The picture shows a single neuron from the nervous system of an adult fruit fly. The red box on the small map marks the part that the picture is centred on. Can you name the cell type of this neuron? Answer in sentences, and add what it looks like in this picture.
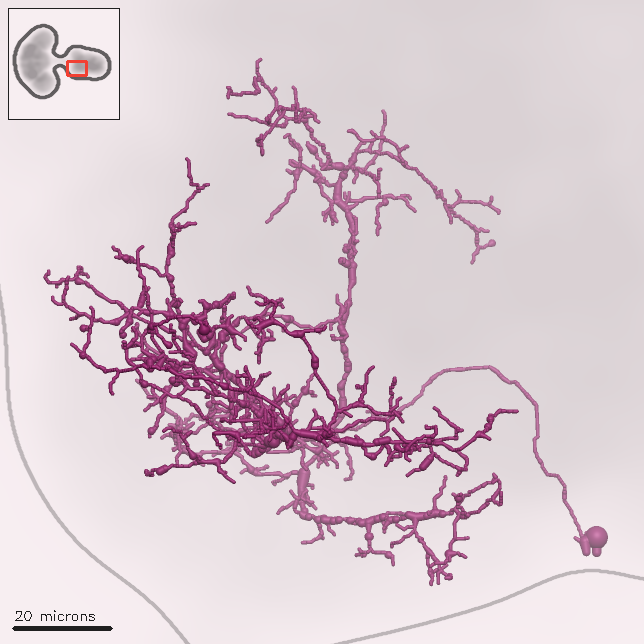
The cell type is IN03A023. It is a nerve-cord intrinsic neuron. It is in the nerve cord and does not reach the brain. From left to right in the picture it spans about 110 microns. More than a hundred branch ends can be seen.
